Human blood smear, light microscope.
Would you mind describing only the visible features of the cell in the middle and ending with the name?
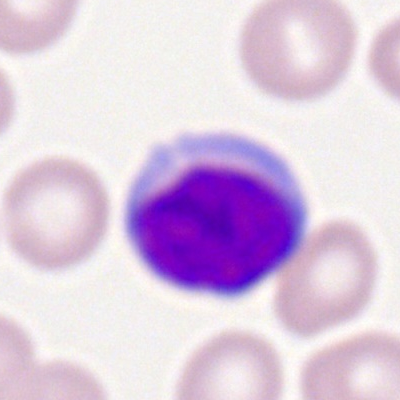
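Features to note: a round, smooth cell outline; chromatin that is dense, dark purple and coarsely clumped; cytoplasm free of granules, and without vacuoles. The cell is a lymphocyte.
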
